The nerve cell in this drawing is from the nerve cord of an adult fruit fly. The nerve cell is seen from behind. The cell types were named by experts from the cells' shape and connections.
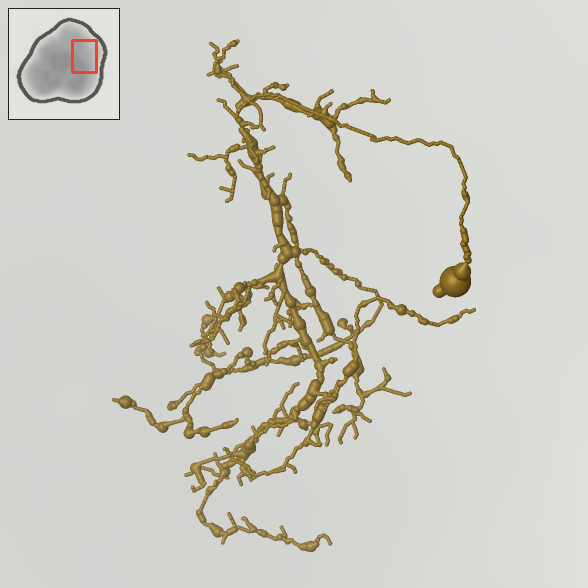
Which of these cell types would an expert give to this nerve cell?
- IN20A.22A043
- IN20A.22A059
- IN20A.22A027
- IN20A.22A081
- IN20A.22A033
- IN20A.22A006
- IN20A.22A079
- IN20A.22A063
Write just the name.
IN20A.22A059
